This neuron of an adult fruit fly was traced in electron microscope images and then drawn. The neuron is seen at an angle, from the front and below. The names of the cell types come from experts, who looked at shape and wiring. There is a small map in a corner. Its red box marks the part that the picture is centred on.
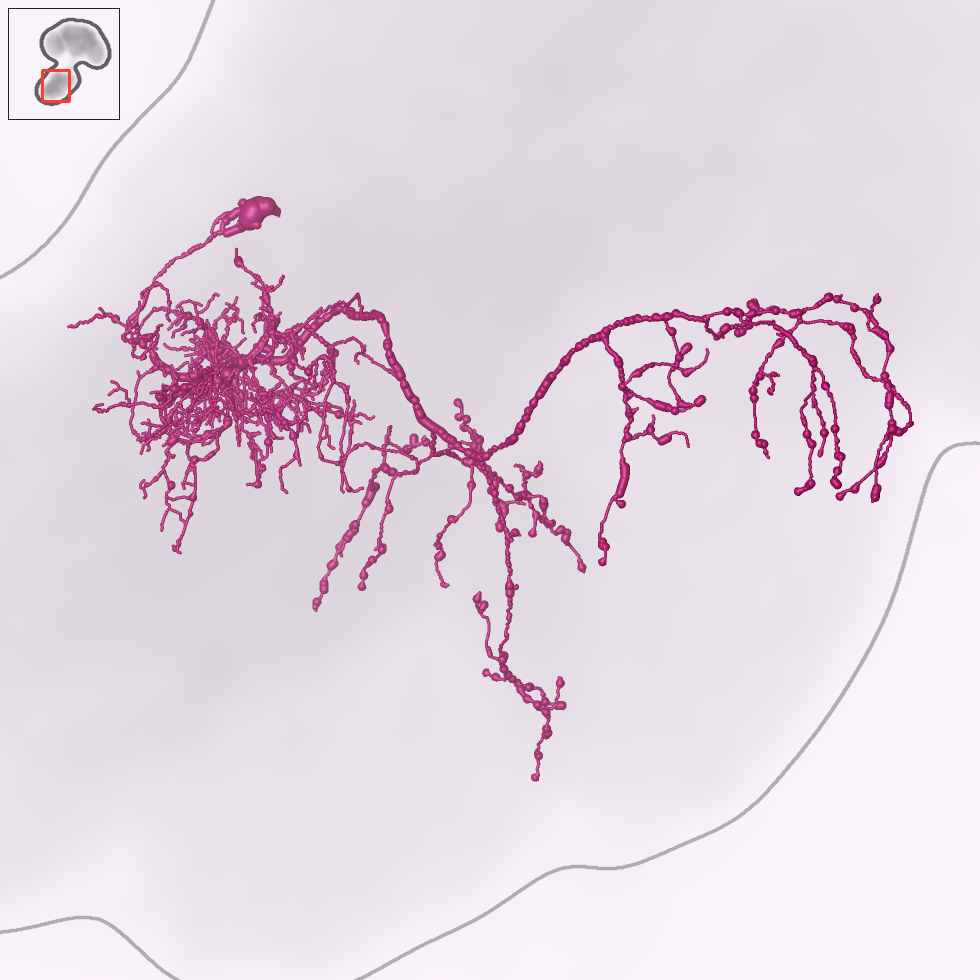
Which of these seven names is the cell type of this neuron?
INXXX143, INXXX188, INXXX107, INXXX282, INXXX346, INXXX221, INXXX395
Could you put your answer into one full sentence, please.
The cell type name for this neuron is INXXX107.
